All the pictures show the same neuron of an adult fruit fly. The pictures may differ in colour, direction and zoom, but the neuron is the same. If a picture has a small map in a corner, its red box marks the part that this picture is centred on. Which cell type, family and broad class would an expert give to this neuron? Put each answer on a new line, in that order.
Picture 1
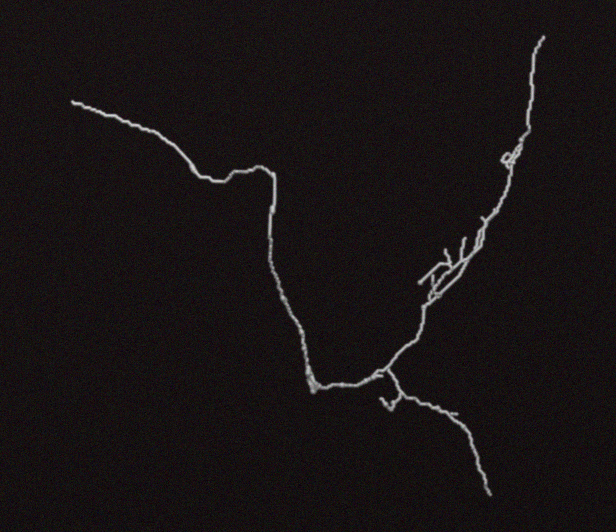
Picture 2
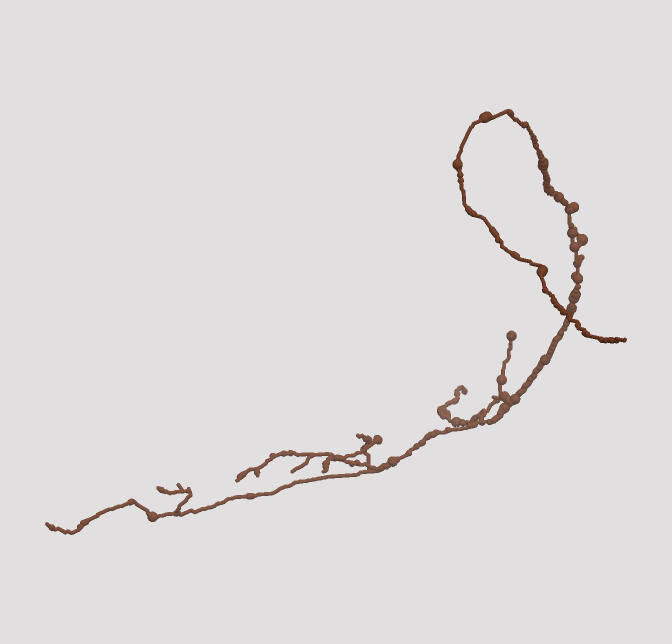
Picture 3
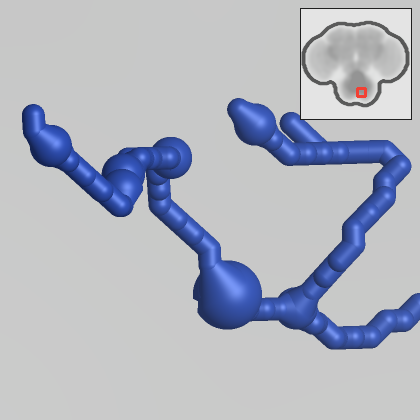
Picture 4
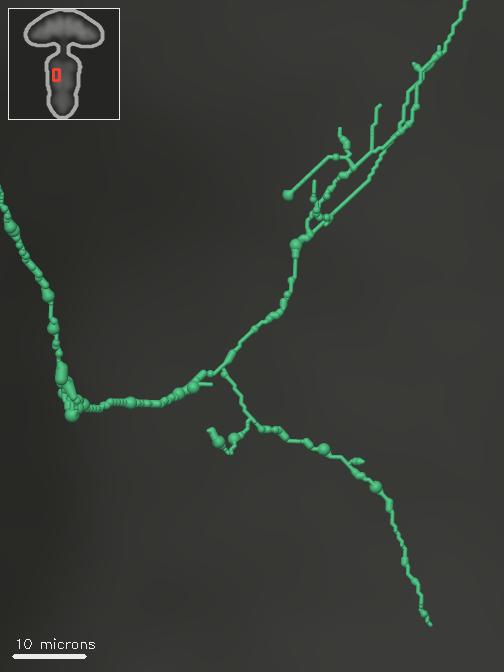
SNta06
class mechanosensory tactile
sensory neuron entering the nerve cord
